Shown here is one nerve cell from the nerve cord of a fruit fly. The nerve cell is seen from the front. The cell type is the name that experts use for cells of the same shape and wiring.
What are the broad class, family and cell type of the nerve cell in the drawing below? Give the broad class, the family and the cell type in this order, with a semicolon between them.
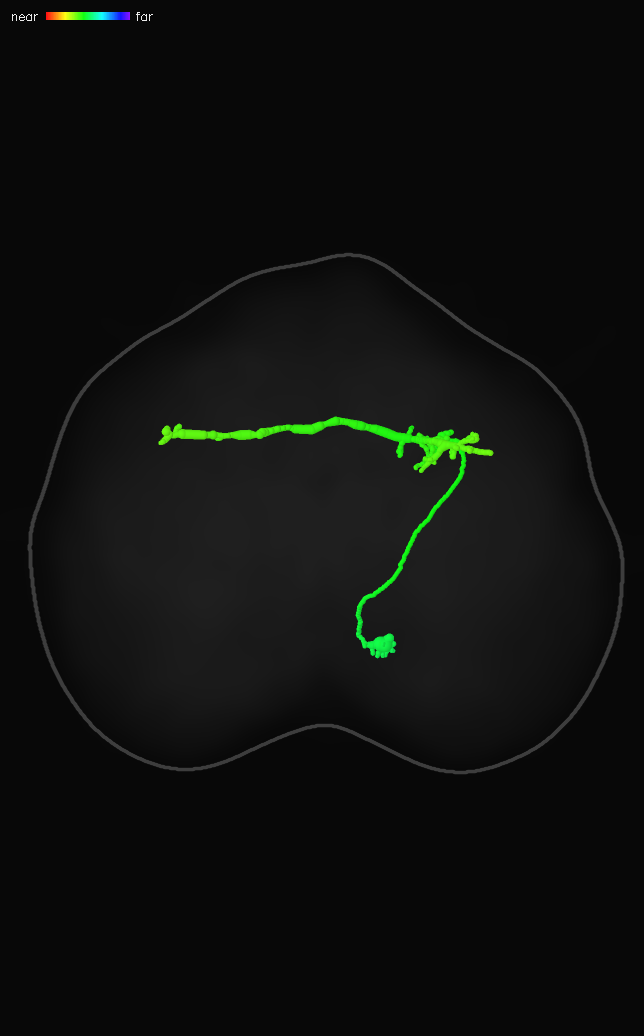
nerve-cord intrinsic neuron; hemilineage 06A; IN06A022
